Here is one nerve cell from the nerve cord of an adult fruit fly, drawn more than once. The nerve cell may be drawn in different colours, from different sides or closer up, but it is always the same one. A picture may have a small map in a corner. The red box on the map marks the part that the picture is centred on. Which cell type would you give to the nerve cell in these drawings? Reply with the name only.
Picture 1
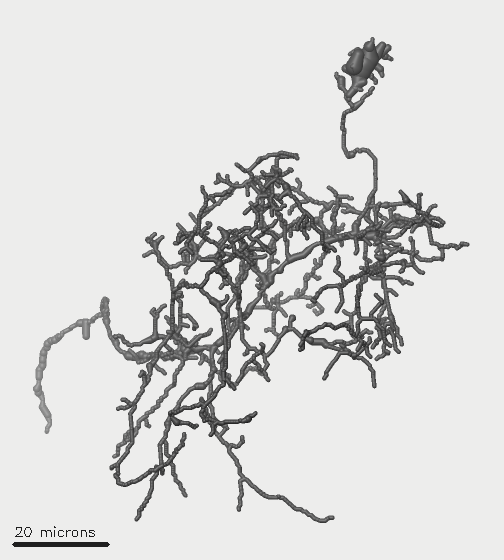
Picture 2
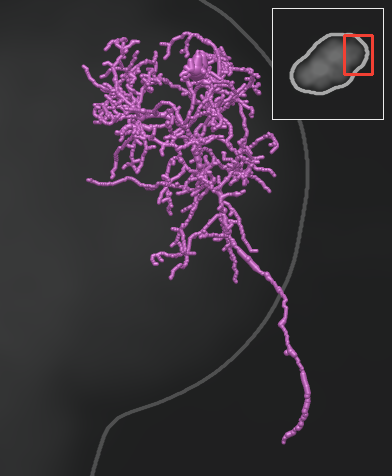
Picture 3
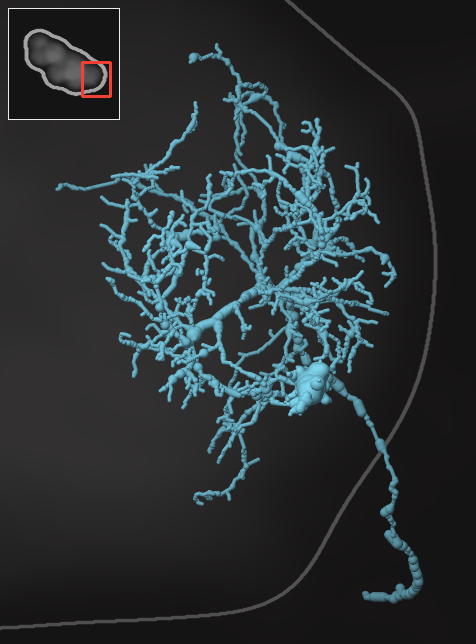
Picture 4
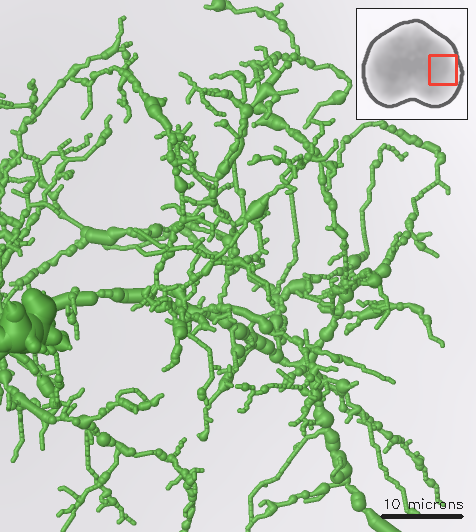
Ta levator MN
